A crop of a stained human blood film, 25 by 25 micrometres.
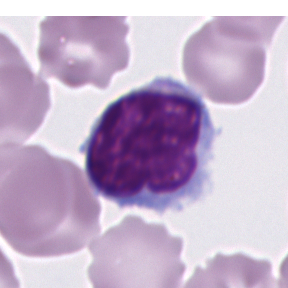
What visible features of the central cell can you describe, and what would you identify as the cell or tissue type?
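Start at the outer edge, which is slightly ragged rather than smooth. The cell measures about 12 micrometres across, and the nucleus fills about 70% of its area. Follow the lower edge of the nucleus and you'll find a notch there. Its chromatin is dark purple and coarsely clumped, with paler streaks between the clumps. The cytoplasm forms only a thin rim, widest on the lower right. What you're looking at is a hairy cell.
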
